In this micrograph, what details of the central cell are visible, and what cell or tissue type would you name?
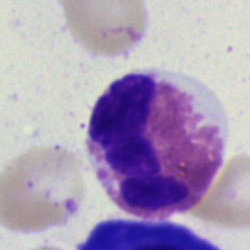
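The nuclear lobes lie along the left and lower side of the cell, and the chromatin is dark purple and densely clumped. Pinkish-lilac cytoplasm fills about half the cell, with pinkish-purple granules scattered through it. This is an eosinophil.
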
